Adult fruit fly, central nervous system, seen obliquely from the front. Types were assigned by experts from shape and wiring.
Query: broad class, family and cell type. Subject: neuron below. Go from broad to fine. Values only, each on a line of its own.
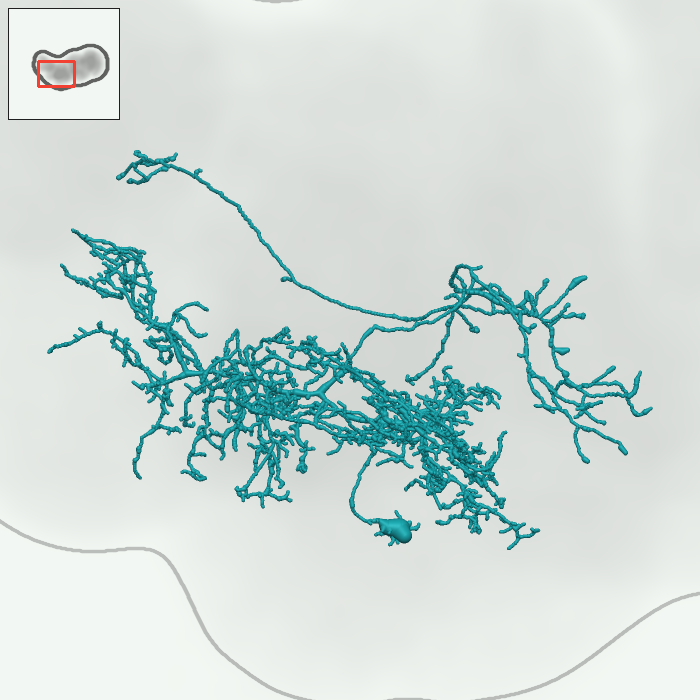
nerve-cord intrinsic neuron
hemilineage 06B
IN06B006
